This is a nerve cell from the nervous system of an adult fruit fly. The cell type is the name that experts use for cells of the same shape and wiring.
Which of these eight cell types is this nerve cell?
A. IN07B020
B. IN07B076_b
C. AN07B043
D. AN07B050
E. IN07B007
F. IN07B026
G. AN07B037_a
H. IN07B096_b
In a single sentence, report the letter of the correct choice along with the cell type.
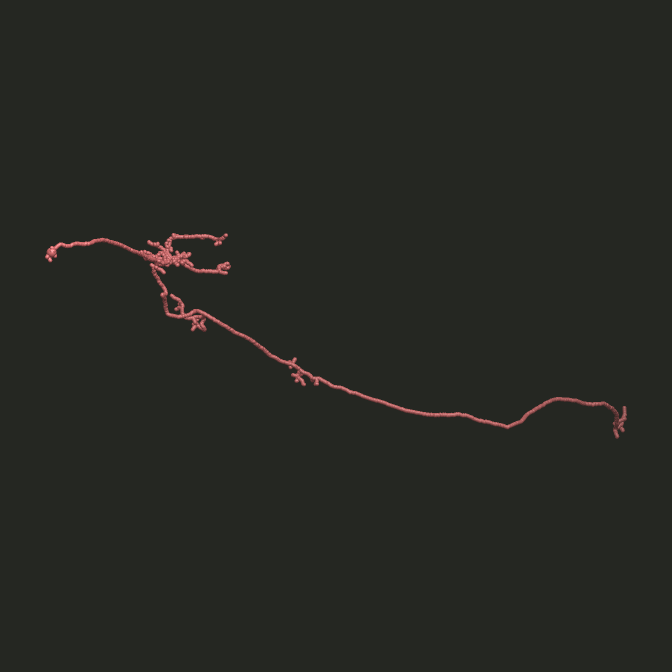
In terms of cell type, the nerve cell is AN07B050, option D.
